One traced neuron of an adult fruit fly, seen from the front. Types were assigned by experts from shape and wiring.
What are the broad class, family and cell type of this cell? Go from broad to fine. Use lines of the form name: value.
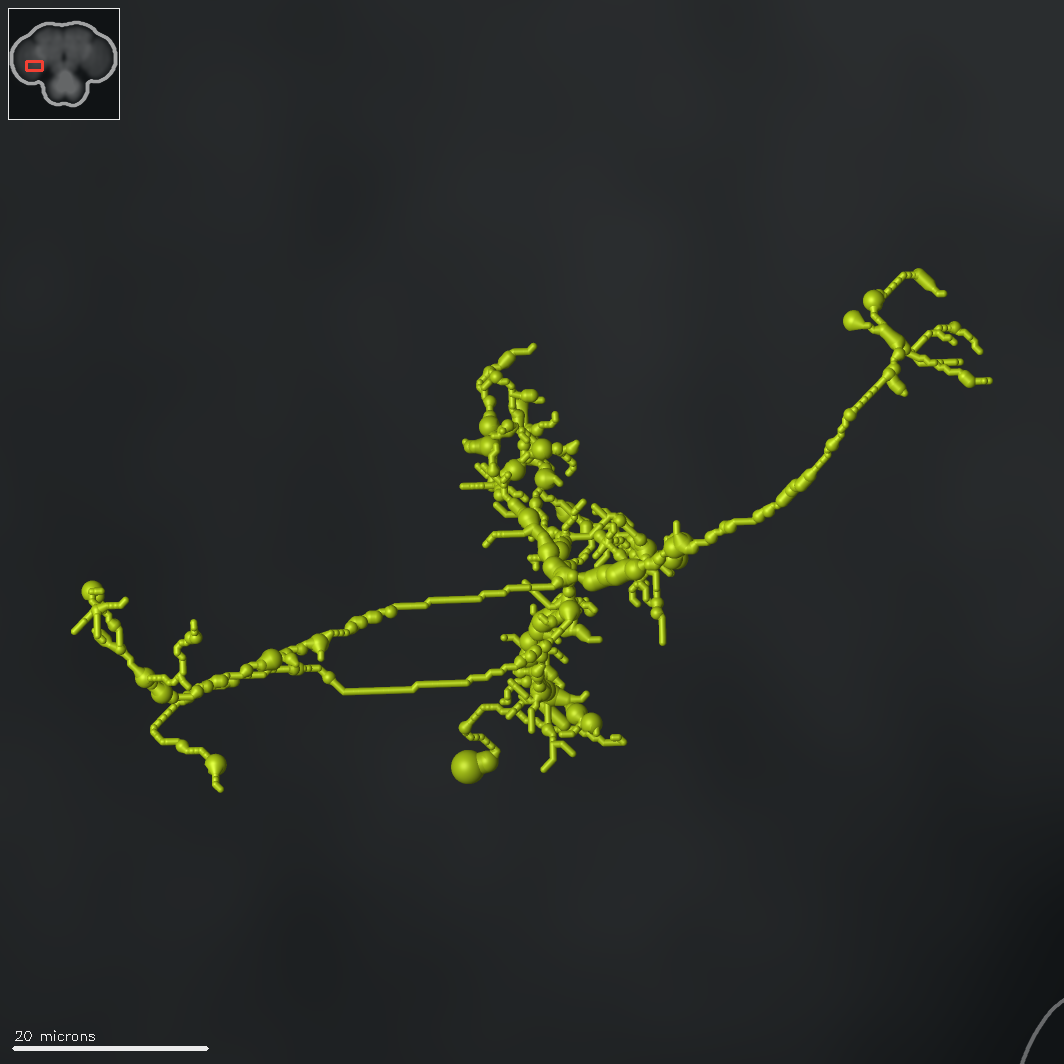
broad class: optic-lobe intrinsic neuron
family: Y
cell type: Y12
